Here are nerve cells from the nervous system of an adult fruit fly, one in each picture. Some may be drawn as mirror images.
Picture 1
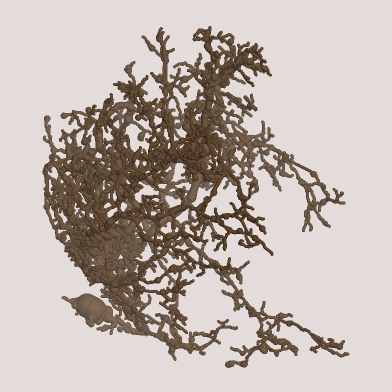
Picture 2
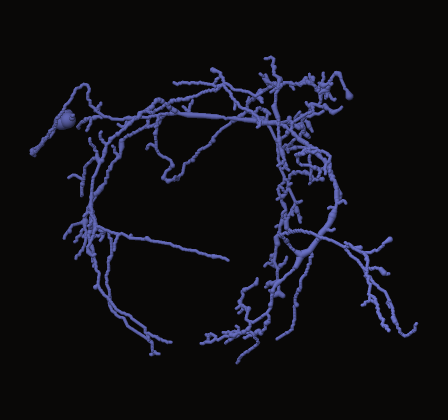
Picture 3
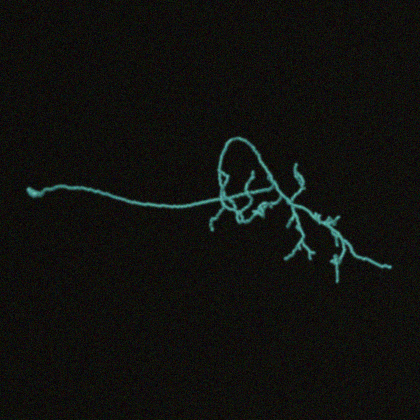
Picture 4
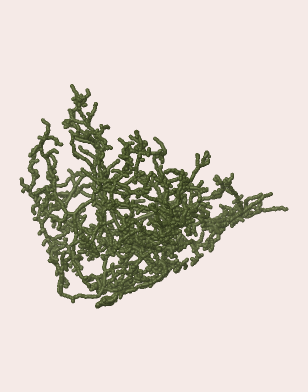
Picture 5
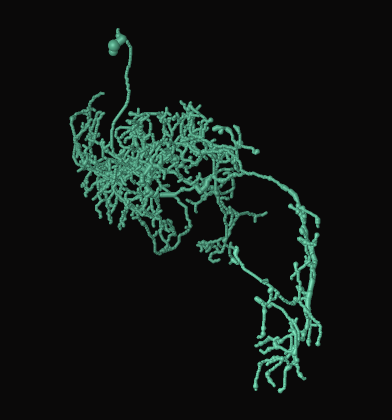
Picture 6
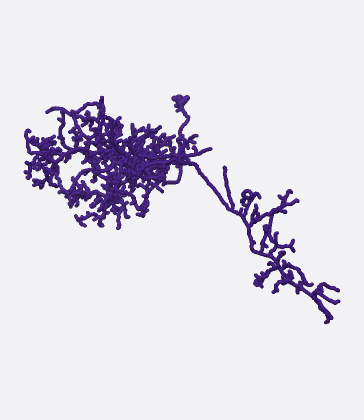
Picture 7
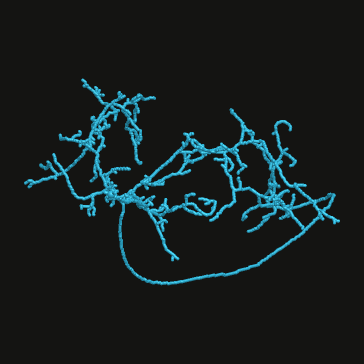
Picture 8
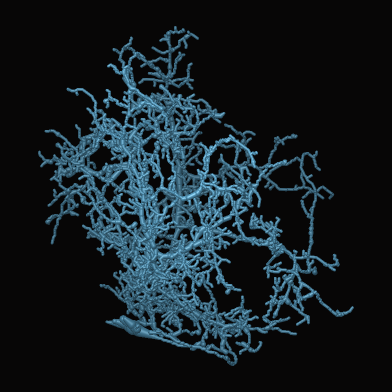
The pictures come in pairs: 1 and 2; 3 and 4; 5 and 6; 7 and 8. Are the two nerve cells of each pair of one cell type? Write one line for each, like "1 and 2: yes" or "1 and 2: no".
1 and 2: no
3 and 4: no
5 and 6: yes
7 and 8: no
